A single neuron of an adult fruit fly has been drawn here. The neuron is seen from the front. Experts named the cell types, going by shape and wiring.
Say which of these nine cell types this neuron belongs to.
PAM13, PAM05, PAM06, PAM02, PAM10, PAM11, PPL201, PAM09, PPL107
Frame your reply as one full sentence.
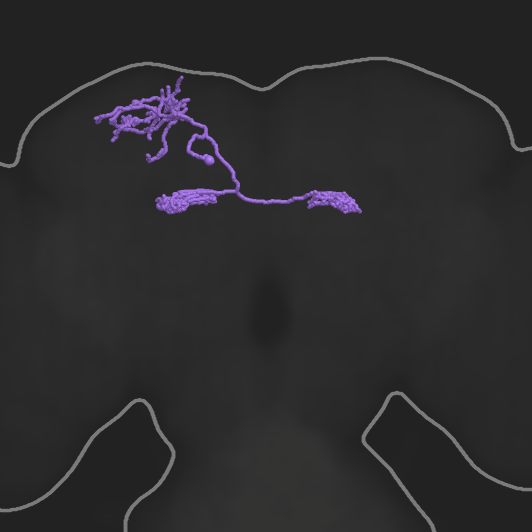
This neuron is assigned to the cell type PAM10.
